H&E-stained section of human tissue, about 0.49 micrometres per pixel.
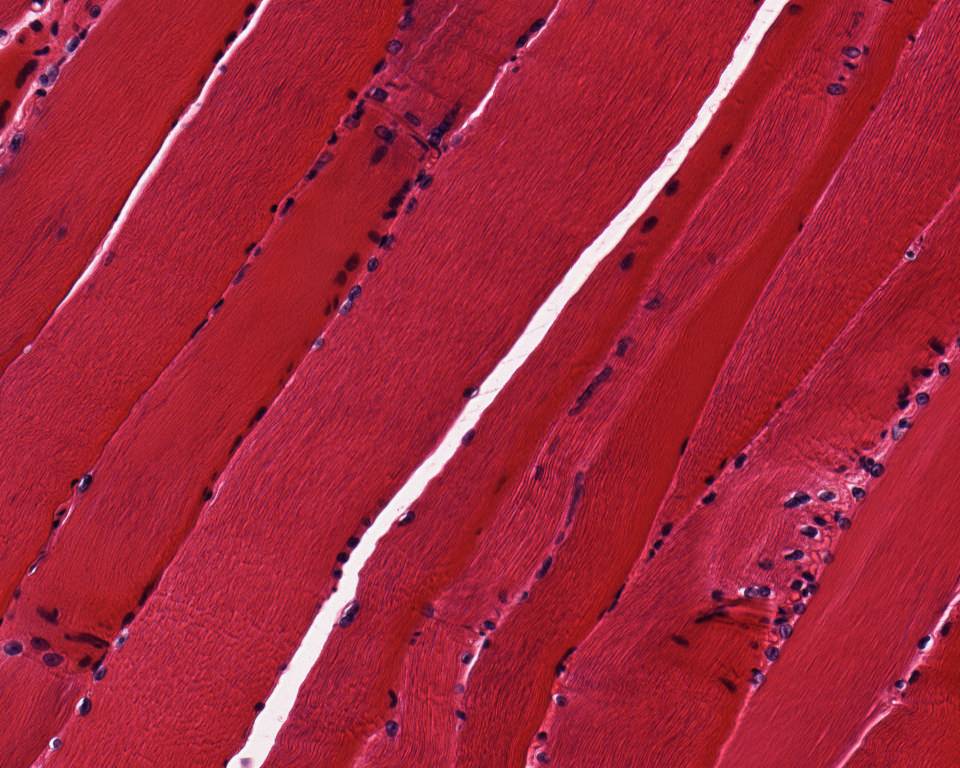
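Skeletal muscle. See how the dark, elongated nuclei lie at the fibre edges, not the centres. The fibre cytoplasm takes eosin as a deep, even red. No fat cells appear anywhere. The narrow white cleft running diagonally through the middle, between two fibres, is a separation artefact.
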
